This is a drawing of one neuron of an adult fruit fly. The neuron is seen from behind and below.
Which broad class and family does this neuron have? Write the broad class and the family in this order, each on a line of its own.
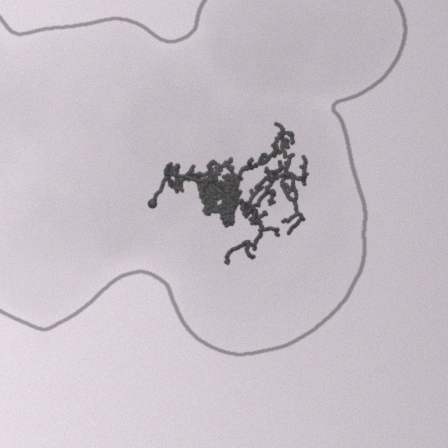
optic-lobe intrinsic neuron
LOLP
